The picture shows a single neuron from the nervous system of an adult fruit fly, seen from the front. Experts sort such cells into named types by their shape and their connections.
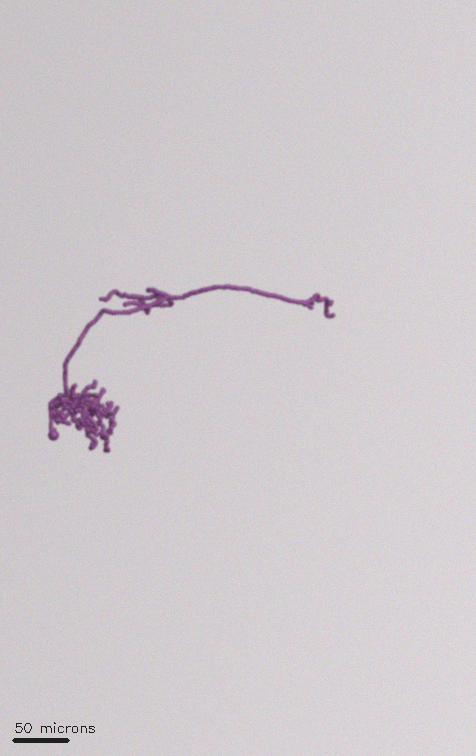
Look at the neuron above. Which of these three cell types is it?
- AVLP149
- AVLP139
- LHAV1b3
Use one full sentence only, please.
Belonging to the cell type AVLP149 is this neuron.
